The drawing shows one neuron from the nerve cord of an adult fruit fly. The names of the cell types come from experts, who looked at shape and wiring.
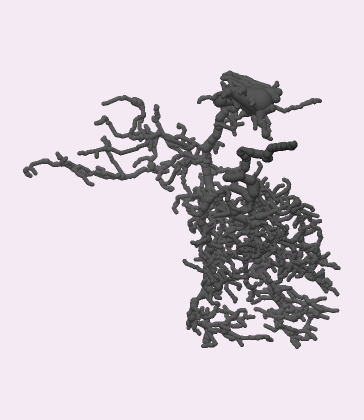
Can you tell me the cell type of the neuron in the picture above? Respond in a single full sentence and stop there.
The cell type for the neuron is MNad49.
